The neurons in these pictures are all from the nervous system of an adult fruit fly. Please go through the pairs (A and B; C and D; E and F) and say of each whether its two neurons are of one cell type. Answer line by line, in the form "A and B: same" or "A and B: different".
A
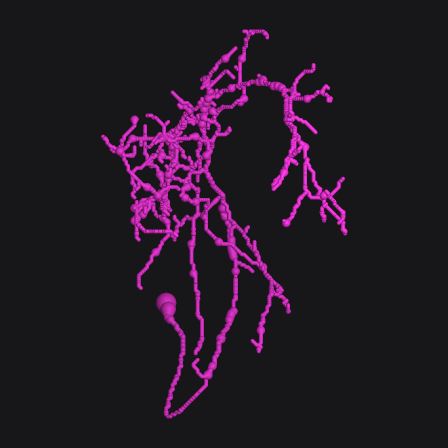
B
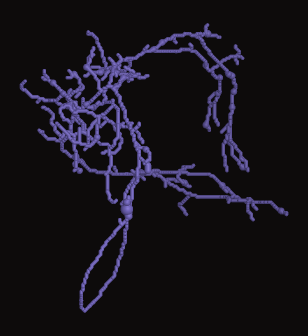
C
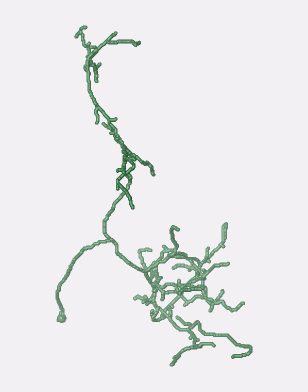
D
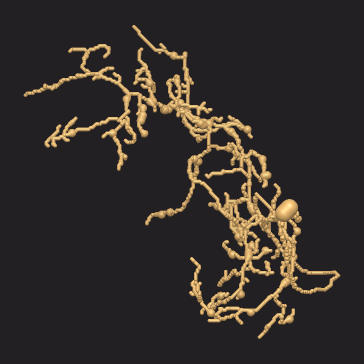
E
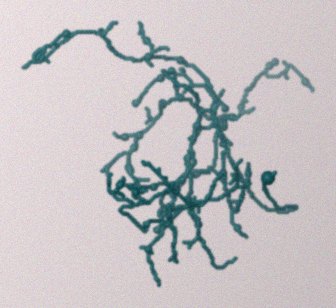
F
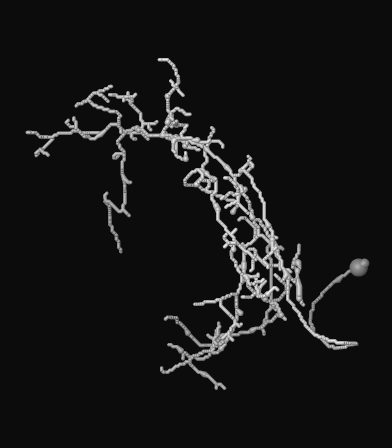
A and B: same
C and D: different
E and F: same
